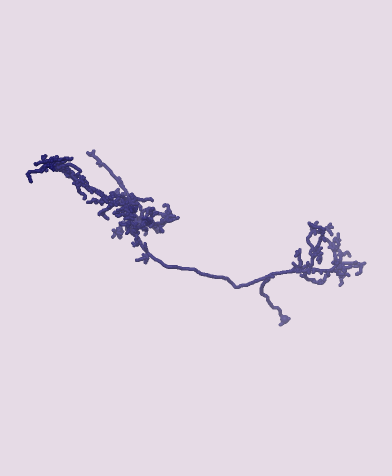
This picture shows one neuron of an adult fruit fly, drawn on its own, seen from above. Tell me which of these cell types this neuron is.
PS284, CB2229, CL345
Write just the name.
CL345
